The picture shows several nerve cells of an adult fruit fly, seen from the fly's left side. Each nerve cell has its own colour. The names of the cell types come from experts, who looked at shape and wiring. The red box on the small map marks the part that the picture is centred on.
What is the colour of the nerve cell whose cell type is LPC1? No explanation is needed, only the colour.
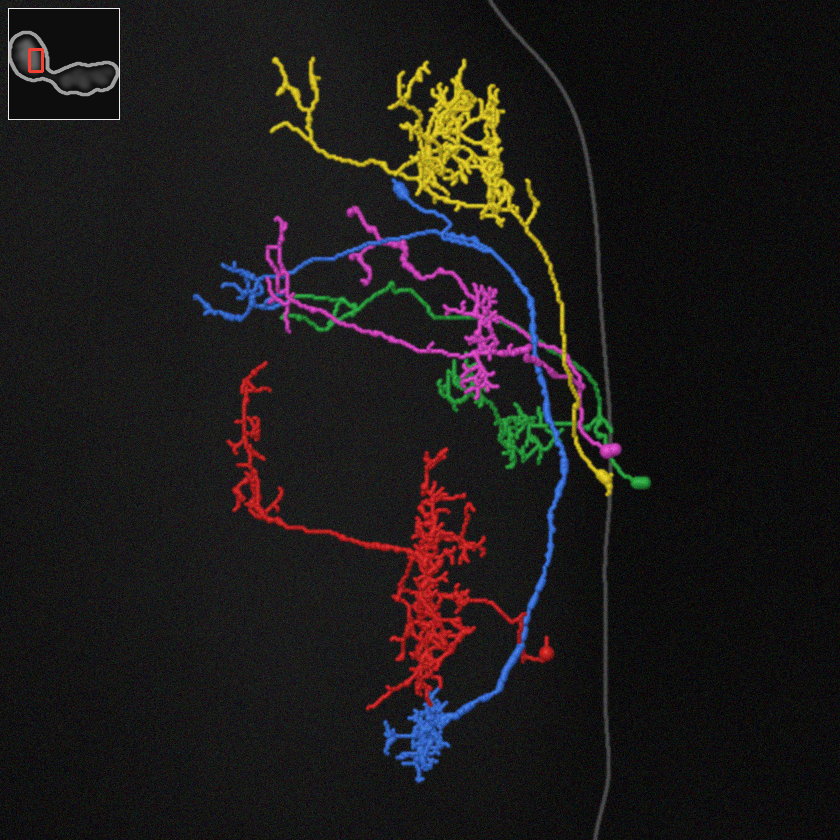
blue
